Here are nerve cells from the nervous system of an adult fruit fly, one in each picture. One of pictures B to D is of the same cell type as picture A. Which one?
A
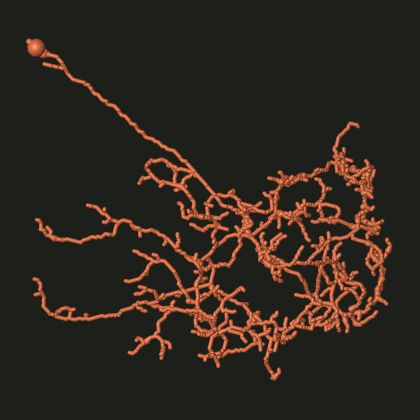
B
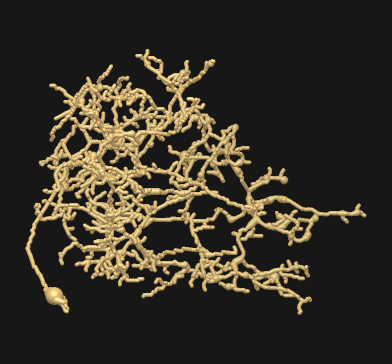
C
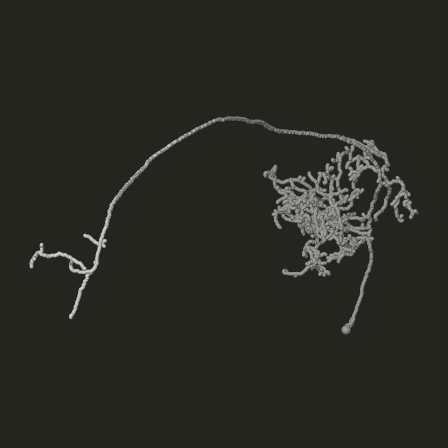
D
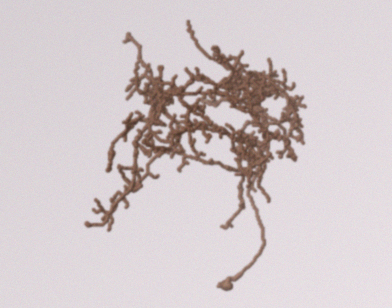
Picture B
